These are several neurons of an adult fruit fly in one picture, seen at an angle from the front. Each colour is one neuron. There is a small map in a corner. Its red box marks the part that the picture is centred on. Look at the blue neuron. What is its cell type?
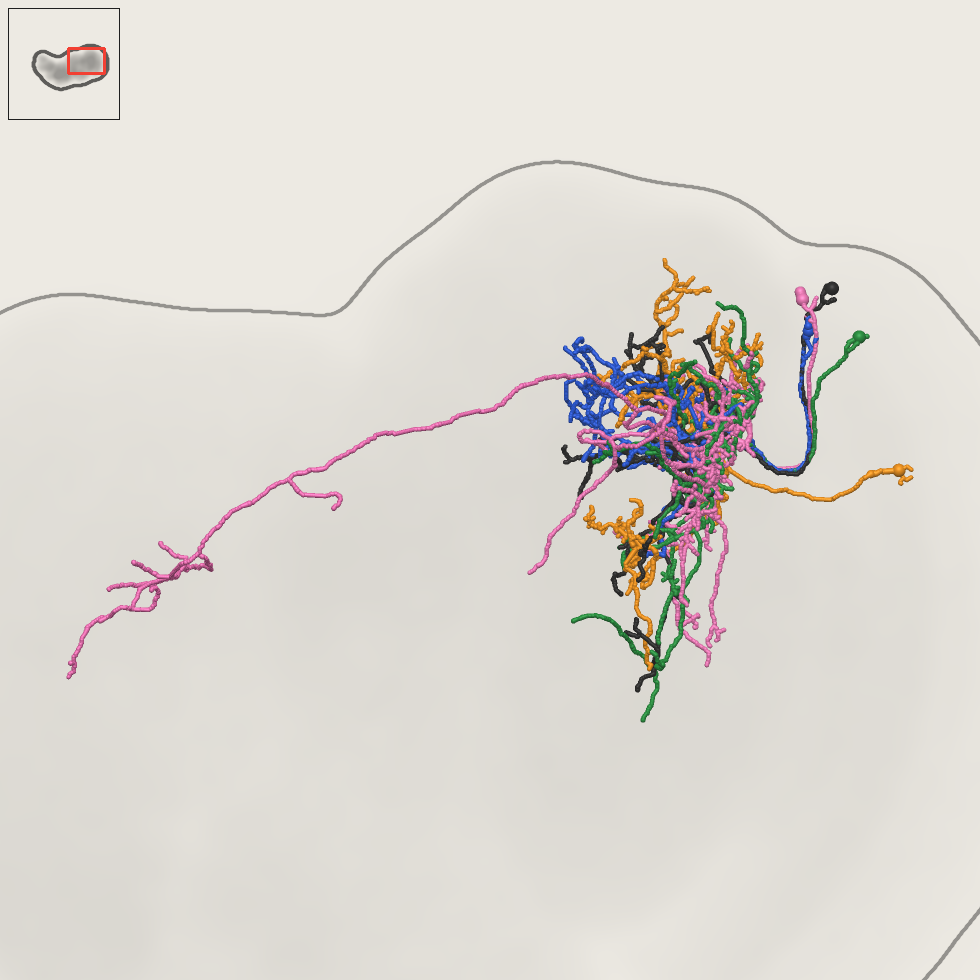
AVLP014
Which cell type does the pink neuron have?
LH004m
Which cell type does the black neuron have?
AVLP013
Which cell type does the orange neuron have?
LHAV2b2_a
